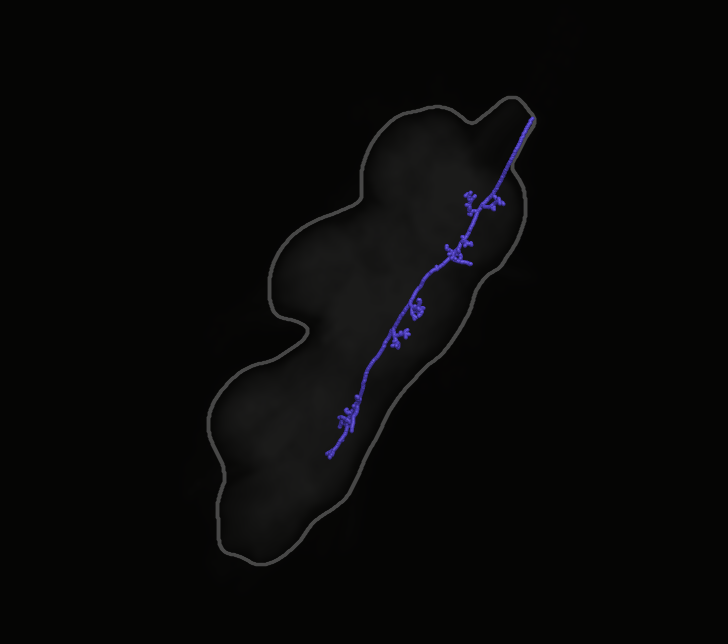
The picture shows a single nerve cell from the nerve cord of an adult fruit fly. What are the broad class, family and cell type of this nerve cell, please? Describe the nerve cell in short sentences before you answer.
The drawing shows no cell body. In this view it is taller than it is wide. This is a descending neuron. Its family is DNbe. It is of cell type DNbe007.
